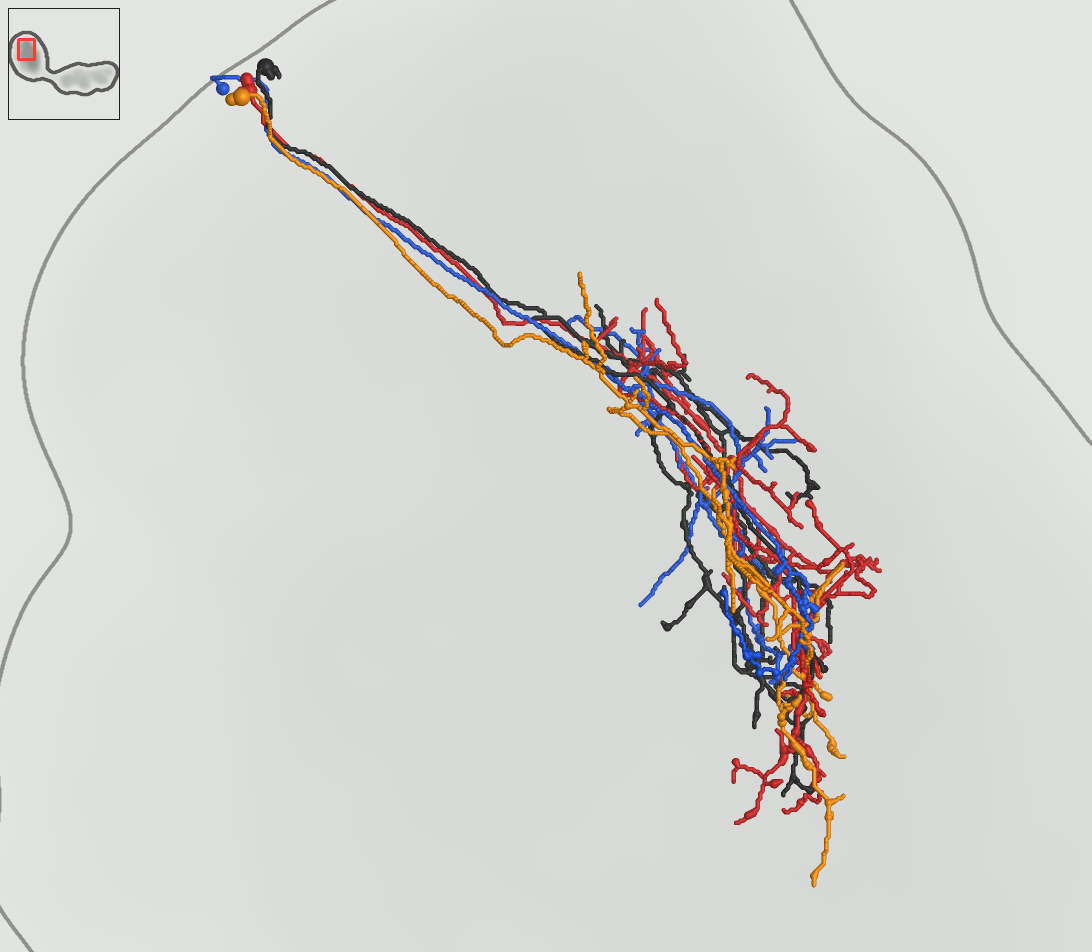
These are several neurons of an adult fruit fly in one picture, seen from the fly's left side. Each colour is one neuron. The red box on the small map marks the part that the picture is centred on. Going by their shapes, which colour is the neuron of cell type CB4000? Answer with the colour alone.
red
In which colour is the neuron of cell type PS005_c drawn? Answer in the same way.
black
